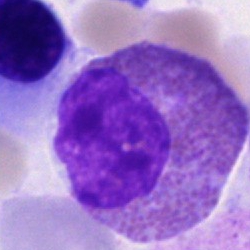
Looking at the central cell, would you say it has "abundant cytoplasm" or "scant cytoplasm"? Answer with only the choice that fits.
Abundant cytoplasm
